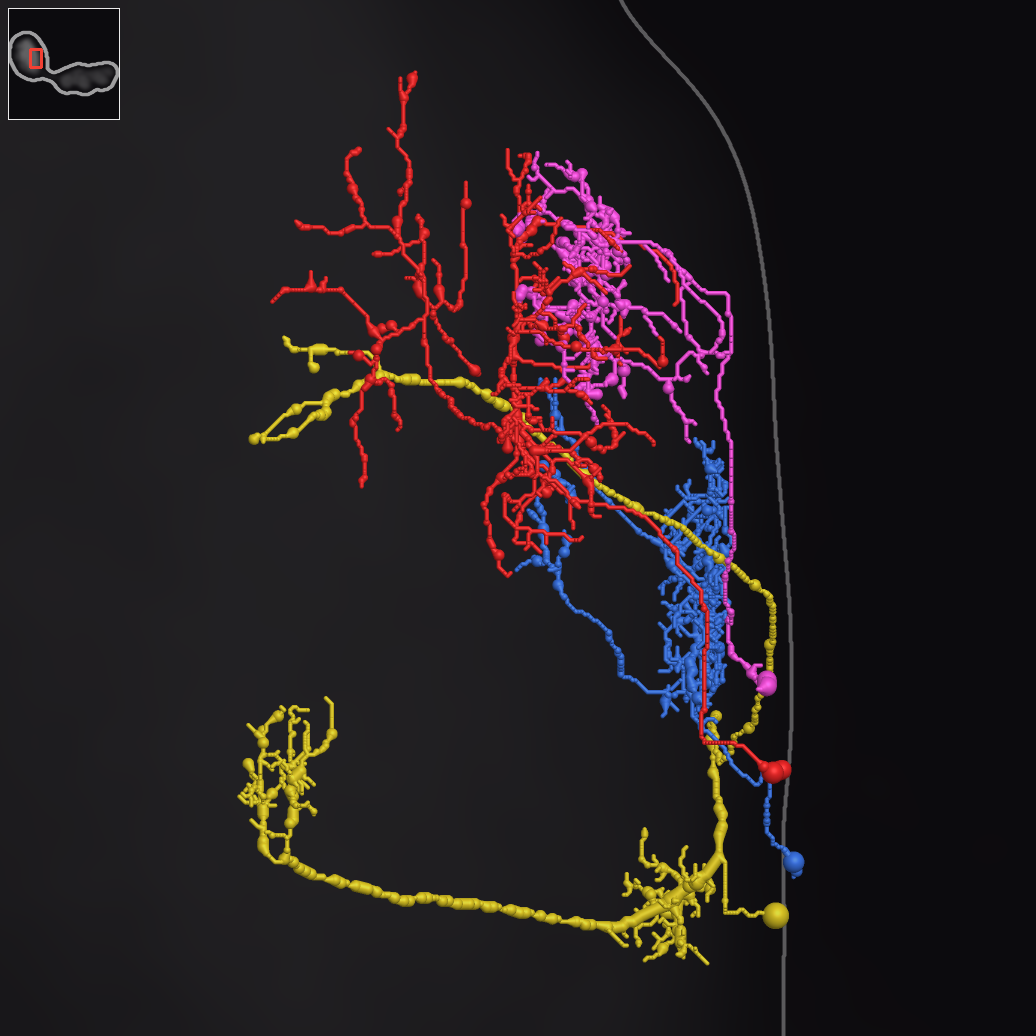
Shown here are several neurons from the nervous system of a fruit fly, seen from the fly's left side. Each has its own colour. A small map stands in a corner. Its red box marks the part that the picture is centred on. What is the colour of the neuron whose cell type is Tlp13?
blue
